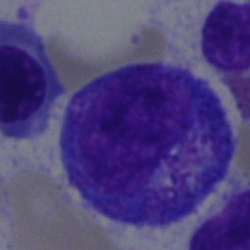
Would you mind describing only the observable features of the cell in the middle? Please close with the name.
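Outline round and smooth; surface free of projections or blebs. Nucleus large, occupying most of the cell. Paler area beside the nucleus, lower right of the cell. Cell: promyelocyte.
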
